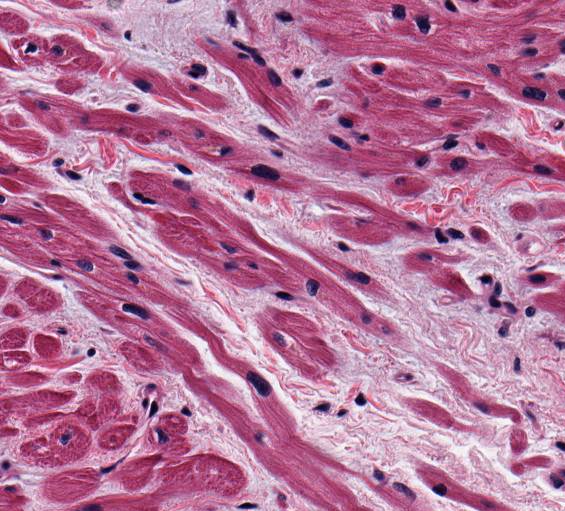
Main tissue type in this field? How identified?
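Myocardium: most fibres run diagonally, upper left to lower right, but are cut across as rounded profiles in the lower left corner. Nuclei lie centrally in the cells.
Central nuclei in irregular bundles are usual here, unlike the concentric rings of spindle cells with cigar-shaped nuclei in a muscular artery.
Scattered small, dark, elongated nuclei lie in the fibrous tissue between fibres.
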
